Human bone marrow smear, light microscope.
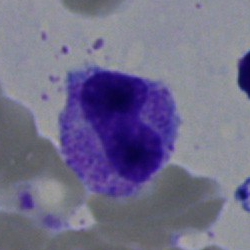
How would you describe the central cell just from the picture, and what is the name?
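Nuclear shape is irregular, appearing folded into an upper and a lower portion. Chromatin stains dense dark purple, with darker condensed patches. Cytoplasm carries a pale purple tint, with fine purple granules scattered through it. Answer: band neutrophil.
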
